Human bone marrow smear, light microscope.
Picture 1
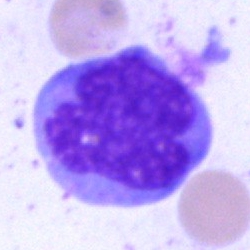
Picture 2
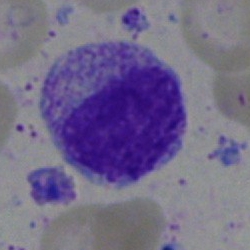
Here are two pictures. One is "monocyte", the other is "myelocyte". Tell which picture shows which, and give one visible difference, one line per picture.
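The cell in picture 1 is a monocyte. No granules are visible in the cytoplasm.
The cell in picture 2 is a myelocyte. The cytoplasm holds many fine purple granules.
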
